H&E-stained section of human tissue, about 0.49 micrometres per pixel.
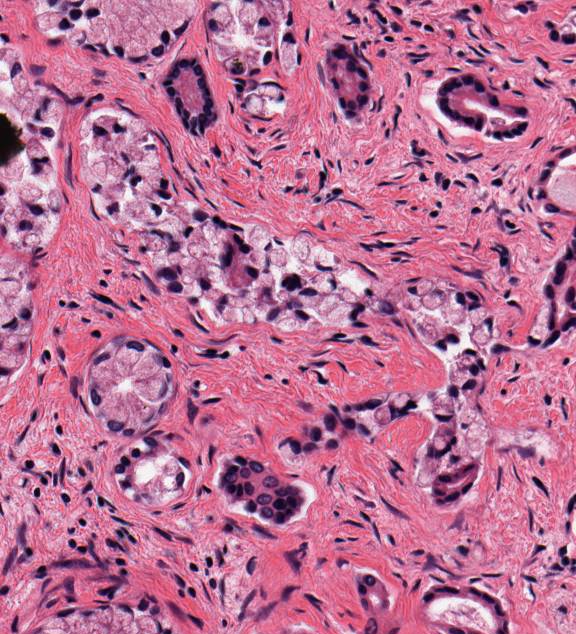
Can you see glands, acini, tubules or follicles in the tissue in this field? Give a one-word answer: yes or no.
Yes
